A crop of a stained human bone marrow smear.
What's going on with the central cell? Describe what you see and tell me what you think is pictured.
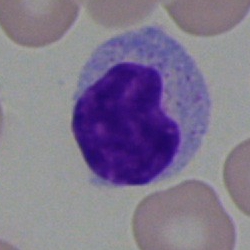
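First, the nucleus: it sits off-centre toward the lower left of the cell, with a notch cut into its upper right side. Next, the cytoplasm: pale blue-grey, with sparse fine purple granules scattered through it. Last, the name: this cell is a lymphocyte.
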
